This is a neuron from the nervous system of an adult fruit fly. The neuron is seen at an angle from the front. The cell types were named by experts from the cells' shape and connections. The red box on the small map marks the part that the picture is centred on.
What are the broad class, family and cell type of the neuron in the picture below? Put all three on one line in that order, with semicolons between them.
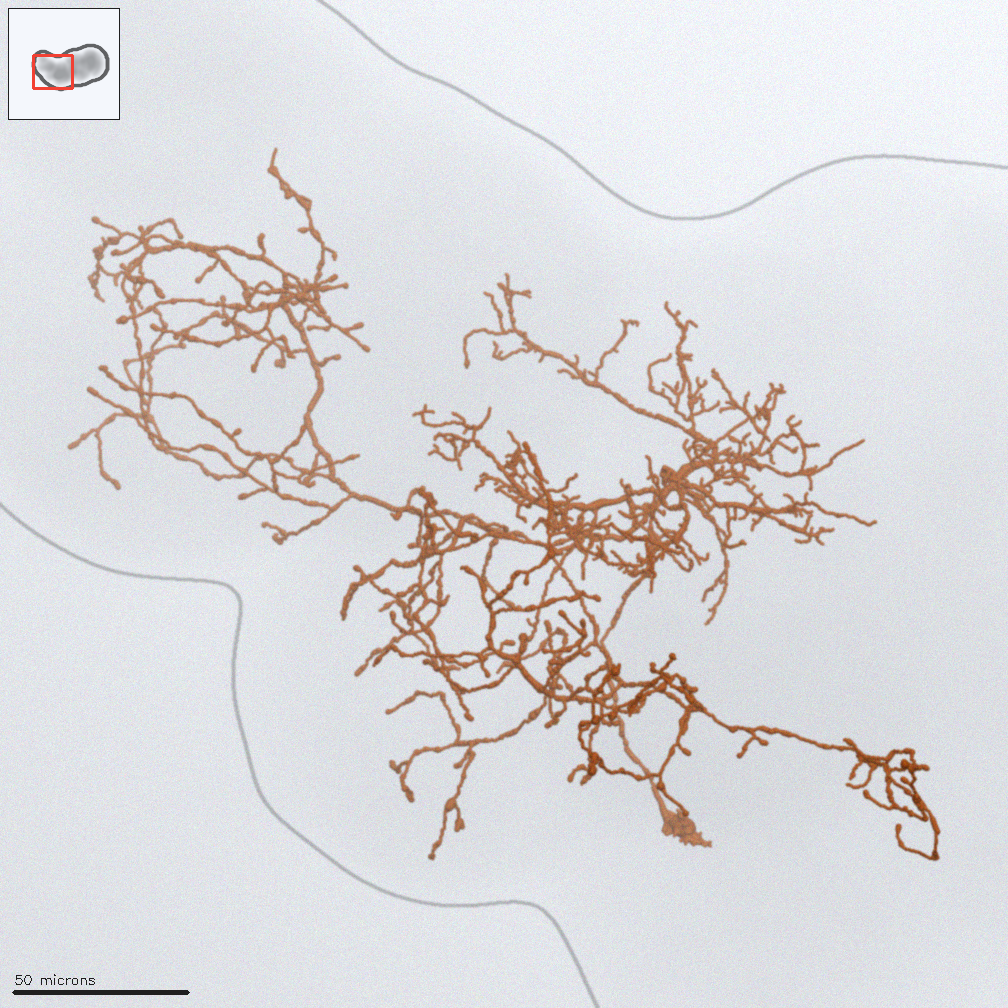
nerve-cord intrinsic neuron; hemilineage 12B; IN12B002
